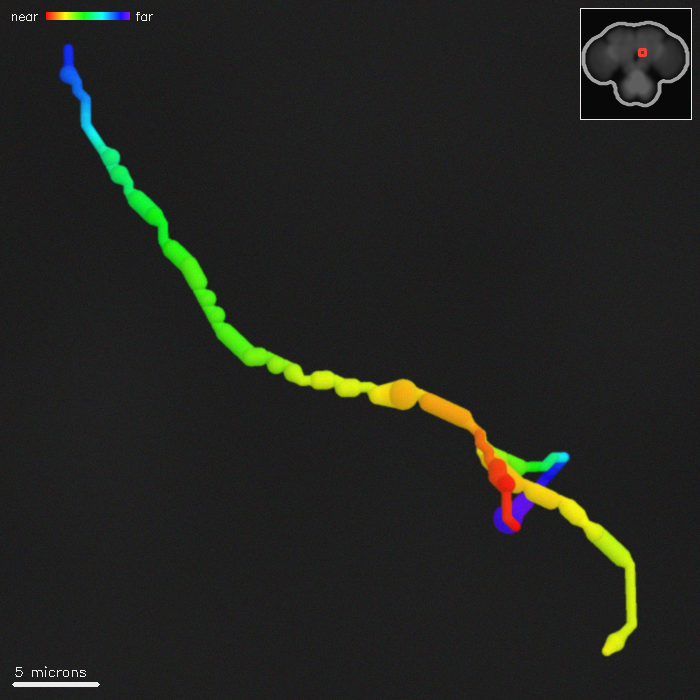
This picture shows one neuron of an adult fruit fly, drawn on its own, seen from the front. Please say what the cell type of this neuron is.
ORN_VA6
